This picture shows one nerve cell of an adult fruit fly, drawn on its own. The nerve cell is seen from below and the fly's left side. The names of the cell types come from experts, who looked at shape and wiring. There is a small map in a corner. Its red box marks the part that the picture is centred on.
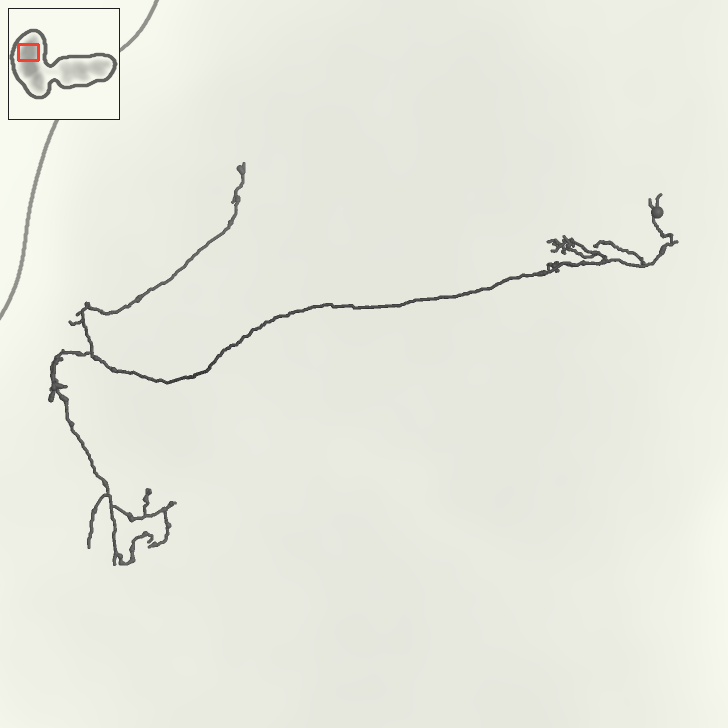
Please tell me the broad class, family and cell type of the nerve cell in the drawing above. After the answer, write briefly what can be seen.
This is a central-brain intrinsic neuron. The name of its family is class Kenyon Cell. Its cell type is KCa'b'-ap1. It lies in the brain. Its cell body lies at the upper right of the picture.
